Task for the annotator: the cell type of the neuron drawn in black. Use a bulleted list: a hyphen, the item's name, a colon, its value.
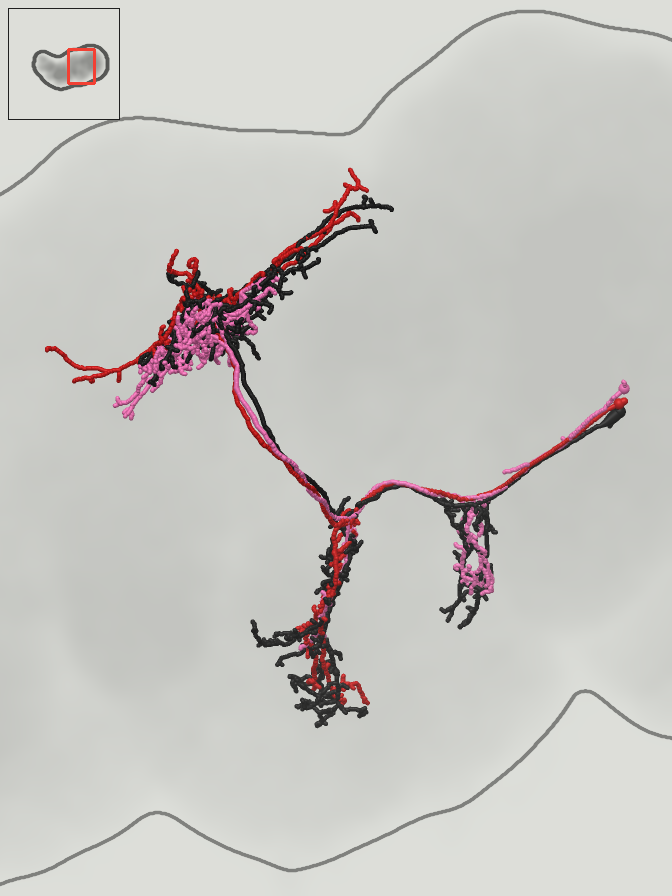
- cell type: mAL_m9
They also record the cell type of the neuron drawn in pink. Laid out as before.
- cell type: mAL_m8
